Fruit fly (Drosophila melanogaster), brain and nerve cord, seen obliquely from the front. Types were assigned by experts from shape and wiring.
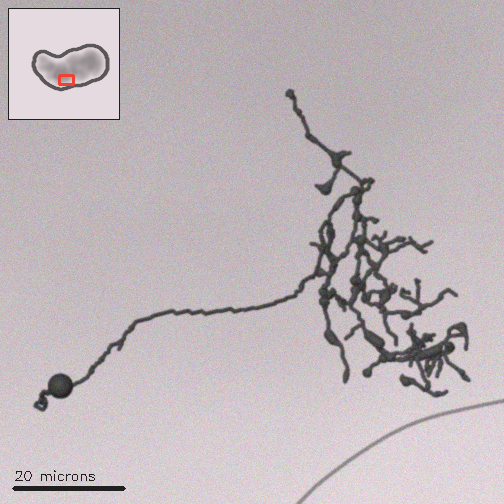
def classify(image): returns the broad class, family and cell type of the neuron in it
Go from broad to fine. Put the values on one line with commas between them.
nerve-cord intrinsic neuron, hemilineage 14A, IN14A115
